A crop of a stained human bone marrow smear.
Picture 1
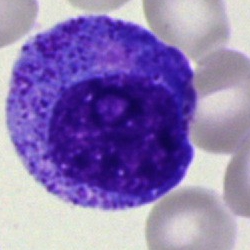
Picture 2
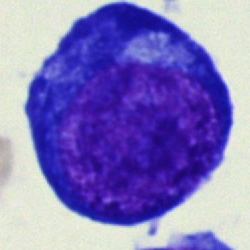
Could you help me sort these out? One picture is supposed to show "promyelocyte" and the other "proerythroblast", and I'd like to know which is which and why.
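Picture 1 is a promyelocyte and picture 2 is a proerythroblast. The promyelocyte has numerous dark purple granules scattered through its cytoplasm, whereas the proerythroblast's cytoplasm is a deep, intense blue. A pale, rounded nucleolus is visible in the upper part of the promyelocyte's nucleus. In the proerythroblast, the nucleus sits toward the lower part of the cell, leaving a wider band of cytoplasm above it. Both cells have fine chromatin and a paler zone in the cytoplasm just above the nucleus.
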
